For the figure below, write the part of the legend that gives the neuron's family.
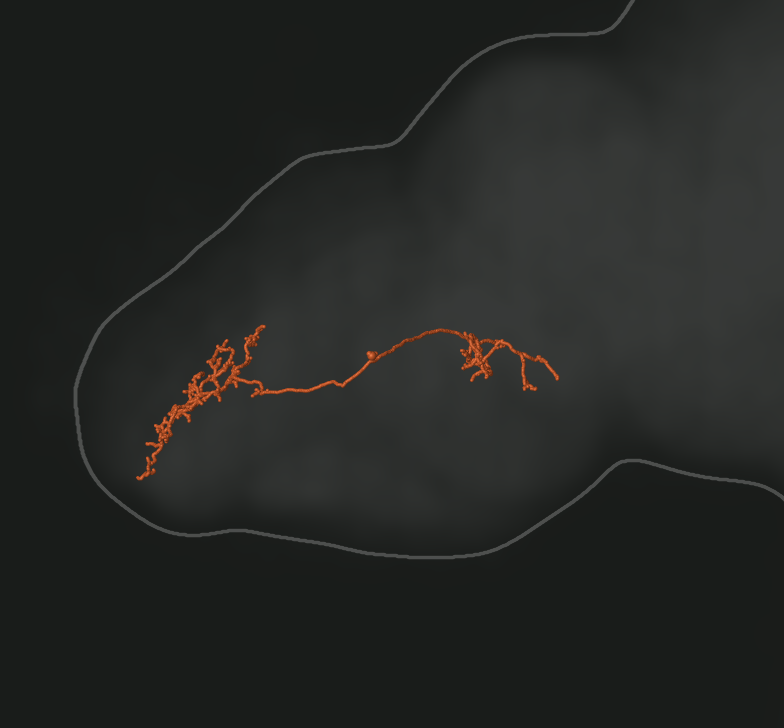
MeVP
